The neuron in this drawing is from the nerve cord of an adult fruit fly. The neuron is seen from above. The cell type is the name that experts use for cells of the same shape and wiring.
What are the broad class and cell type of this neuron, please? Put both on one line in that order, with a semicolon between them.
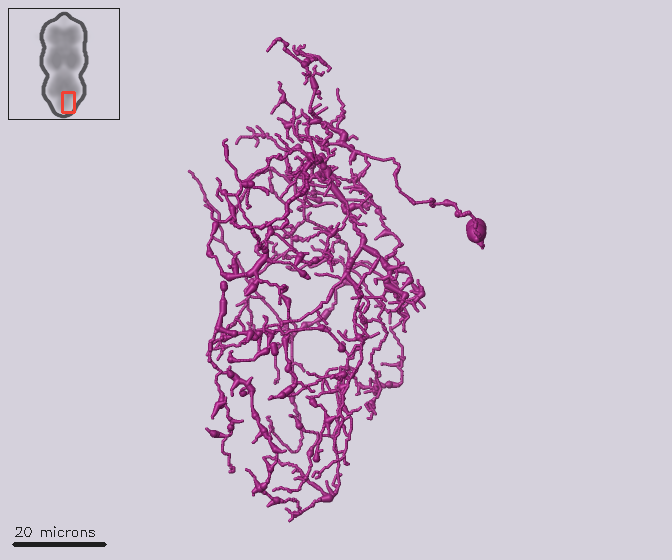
nerve-cord intrinsic neuron; INXXX297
